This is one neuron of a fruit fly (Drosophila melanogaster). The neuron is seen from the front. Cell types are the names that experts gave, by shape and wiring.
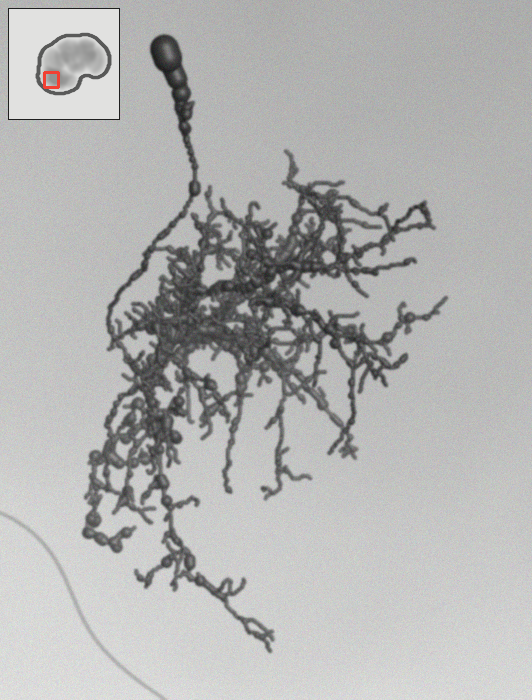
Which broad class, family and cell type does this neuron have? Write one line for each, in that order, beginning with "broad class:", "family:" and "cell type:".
broad class: nerve-cord intrinsic neuron
family: hemilineage 17A
cell type: IN17A061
